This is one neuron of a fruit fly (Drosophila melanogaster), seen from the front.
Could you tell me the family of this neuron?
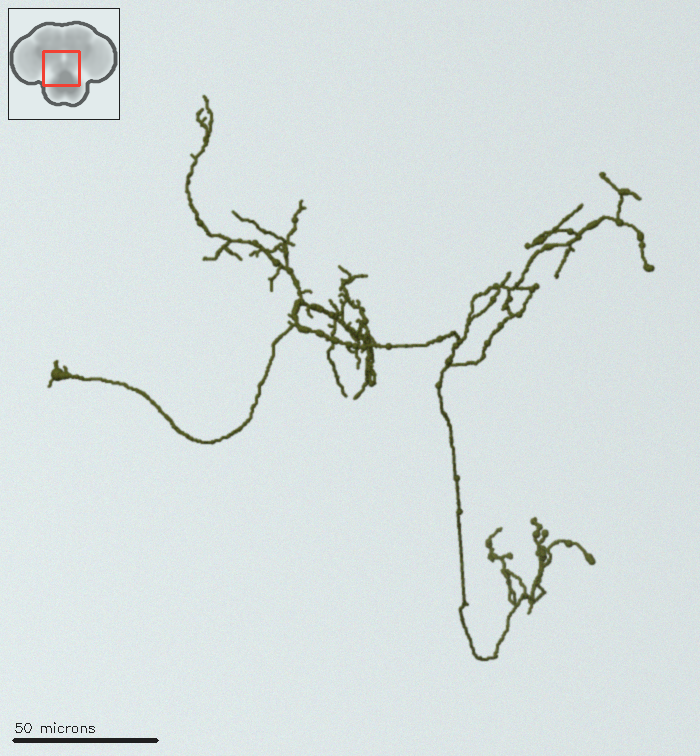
hemilineage LB7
